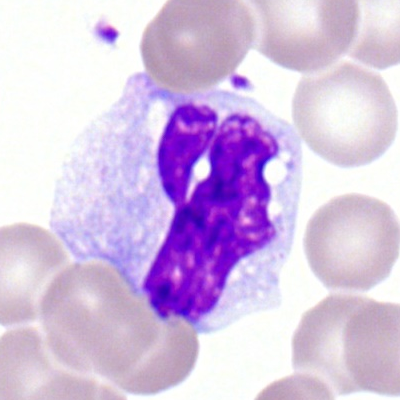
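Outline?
Irregular, somewhat angular, not smoothly round.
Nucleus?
Folded; a deep cleft splits its upper part into two limbs.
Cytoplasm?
Abundant, pale grey-blue, with several small clear round vacuoles lying against the nucleus.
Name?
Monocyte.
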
